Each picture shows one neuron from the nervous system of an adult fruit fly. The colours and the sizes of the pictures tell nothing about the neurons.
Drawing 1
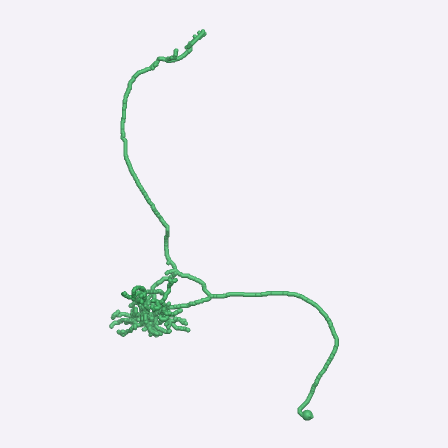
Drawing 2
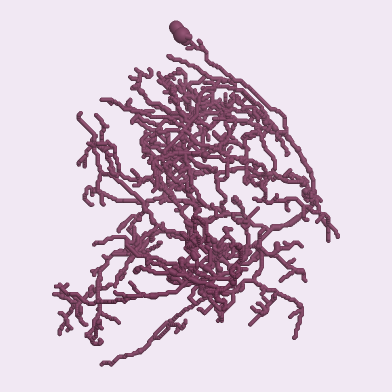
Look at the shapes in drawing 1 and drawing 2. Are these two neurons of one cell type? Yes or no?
no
